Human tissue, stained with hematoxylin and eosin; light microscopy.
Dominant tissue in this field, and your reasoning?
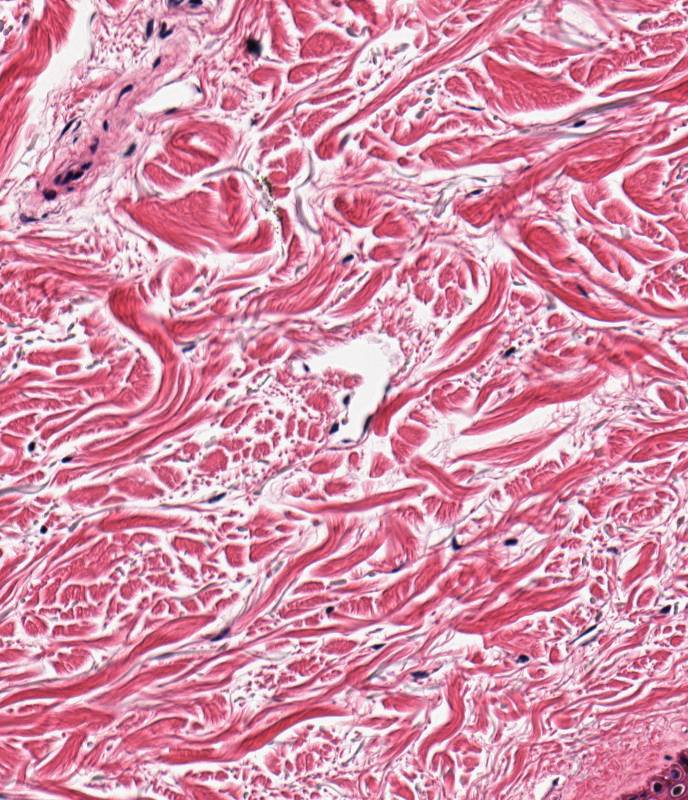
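The answer is dermis: thick pink fibre bundles fill almost the whole field, interlacing in many directions.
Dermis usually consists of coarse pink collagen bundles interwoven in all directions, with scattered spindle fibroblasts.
Some bundles are cut lengthwise as wavy bands, others across as irregular pink islands, with narrow white clefts between them. Now check the nuclei: sparse, small and dark, lying singly between the bundles.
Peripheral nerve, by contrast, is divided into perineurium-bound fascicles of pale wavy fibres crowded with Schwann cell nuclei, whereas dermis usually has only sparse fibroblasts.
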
